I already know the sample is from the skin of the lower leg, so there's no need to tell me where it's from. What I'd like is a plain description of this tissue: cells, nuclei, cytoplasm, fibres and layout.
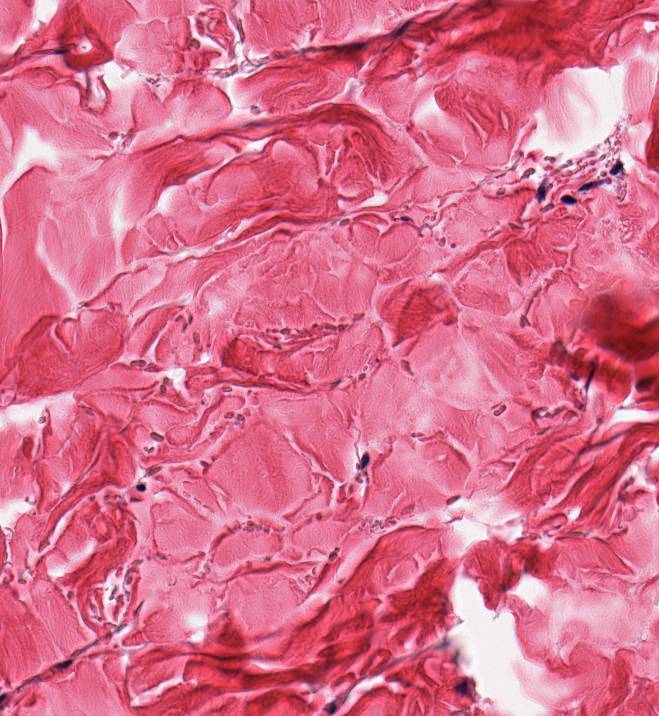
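Closely packed, irregular pink-red eosinophilic profiles fill the entire field, separated by thin pale clefts. The sparse nuclei are small, dark and elongated, sitting in the narrow spaces between profiles, not within them. Upper right: a small interstitial cluster of dark nuclei. No surface is lined by epithelium.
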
